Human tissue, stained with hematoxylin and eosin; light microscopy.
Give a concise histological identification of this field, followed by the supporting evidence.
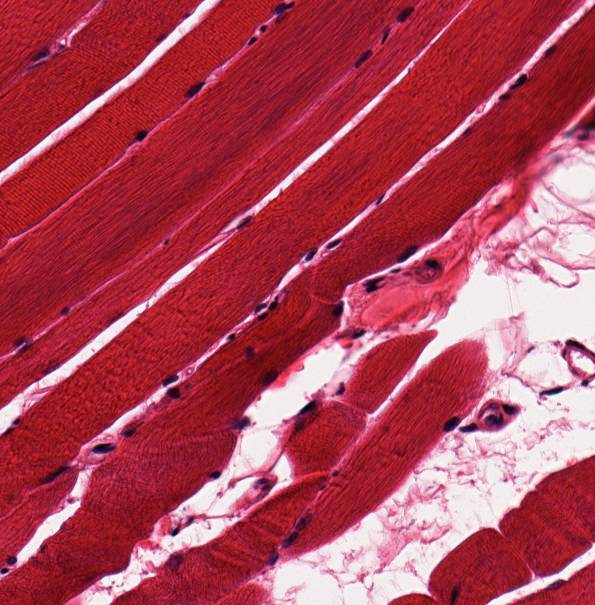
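Answer: the field mainly shows skeletal muscle. Long parallel fibres run diagonally from lower left to upper right, staining deep even red and showing fine cross-striations. Dark elongated nuclei lie at fibre edges, not centres.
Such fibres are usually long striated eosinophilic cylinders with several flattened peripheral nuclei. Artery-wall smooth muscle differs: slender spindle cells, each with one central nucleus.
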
